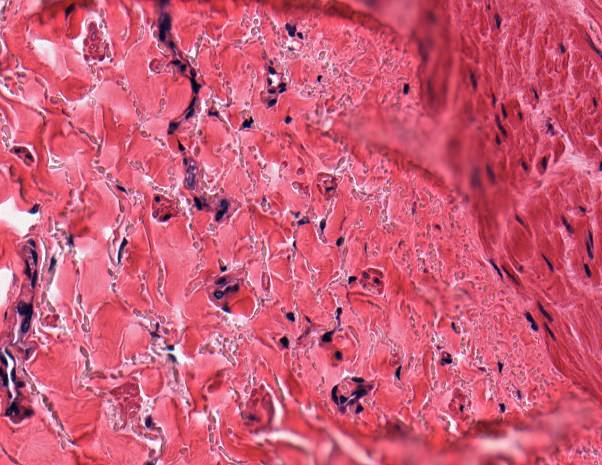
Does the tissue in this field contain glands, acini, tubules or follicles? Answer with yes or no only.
No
